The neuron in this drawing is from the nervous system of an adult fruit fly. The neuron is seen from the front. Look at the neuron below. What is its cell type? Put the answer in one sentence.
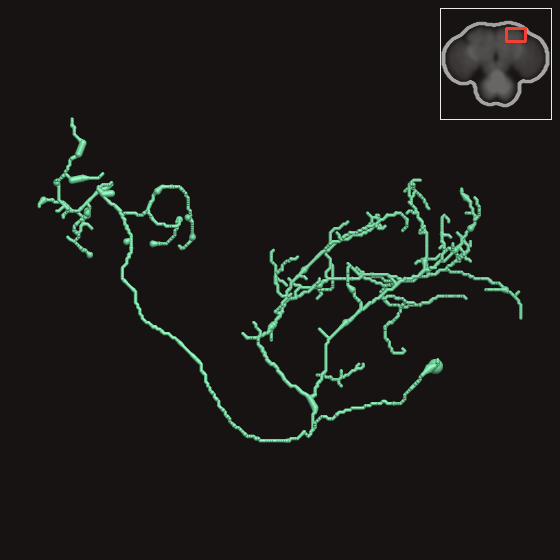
The cell type is LHAD1a1.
